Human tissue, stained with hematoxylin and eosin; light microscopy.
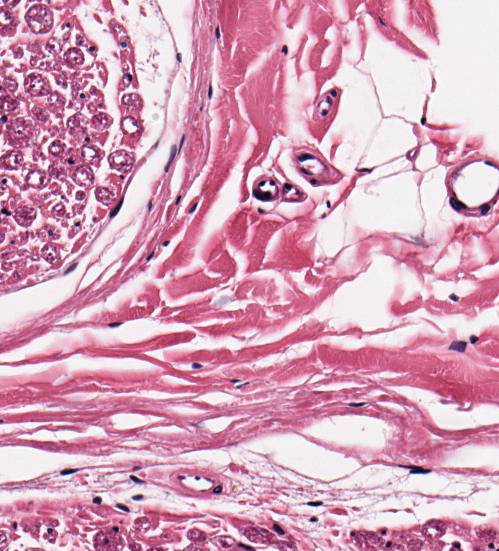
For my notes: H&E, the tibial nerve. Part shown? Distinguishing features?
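It's epineurium. The pink fibre bundles run mainly horizontally in the lower half, but in the upper centre they turn oblique and curve alongside a rounded nest of densely packed cells that fills the upper left corner. Nuclei among the fibres are sparse, small, dark and elongated.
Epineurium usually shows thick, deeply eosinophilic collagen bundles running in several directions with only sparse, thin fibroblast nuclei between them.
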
